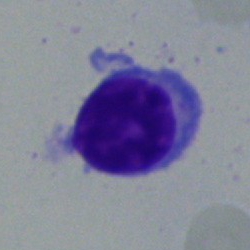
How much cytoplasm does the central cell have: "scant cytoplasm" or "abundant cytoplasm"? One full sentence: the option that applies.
A narrow rim is all the cytoplasm this cell has.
